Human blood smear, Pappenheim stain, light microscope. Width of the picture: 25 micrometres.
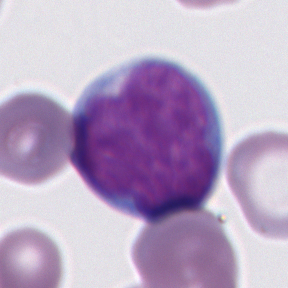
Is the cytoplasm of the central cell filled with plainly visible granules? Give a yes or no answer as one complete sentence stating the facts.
No, the cytoplasm of this cell holds no visible granules.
